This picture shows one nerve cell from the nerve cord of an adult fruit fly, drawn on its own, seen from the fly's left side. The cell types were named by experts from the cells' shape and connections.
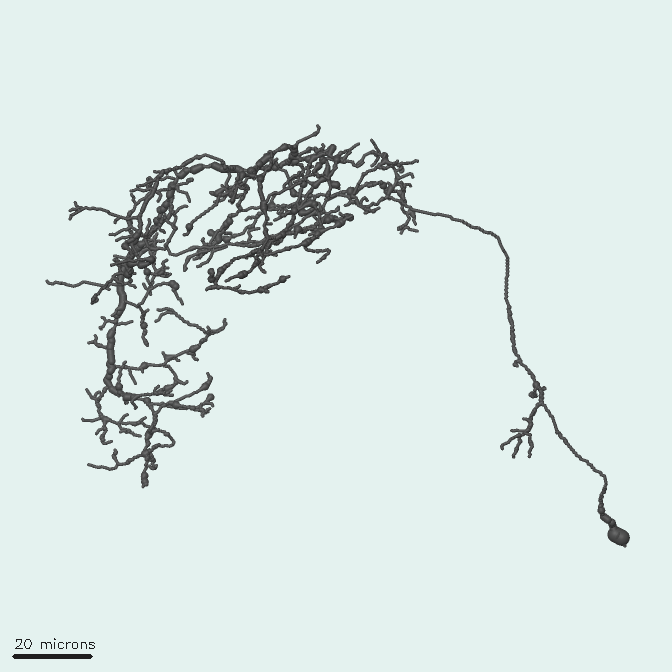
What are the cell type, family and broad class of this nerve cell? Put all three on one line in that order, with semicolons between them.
IN03B071; hemilineage 03B; nerve-cord intrinsic neuron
